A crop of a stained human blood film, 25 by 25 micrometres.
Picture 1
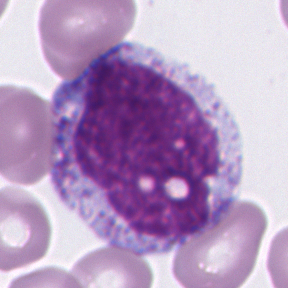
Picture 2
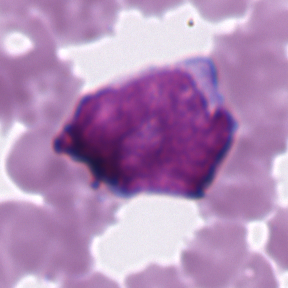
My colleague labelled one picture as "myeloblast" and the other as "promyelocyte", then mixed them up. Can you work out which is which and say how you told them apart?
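Picture 1: promyelocyte. Picture 2: myeloblast. Size: promyelocyte about 18 micrometres across; myeloblast about 16 by 12 micrometres. Outline: promyelocyte roughly oval, edge slightly bumpy, no long projections; myeloblast angular and polygonal with several straight edges, a small knob jutting from its left end. Nucleus: fills about 70% of the promyelocyte's area; fills almost the whole myeloblast.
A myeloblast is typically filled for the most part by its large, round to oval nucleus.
Cytoplasm: promyelocyte has a pale blue-grey rim on all sides of the nucleus, with fine violet granules scattered through it; myeloblast shows a pale, translucent bluish-lilac patch at its upper right corner.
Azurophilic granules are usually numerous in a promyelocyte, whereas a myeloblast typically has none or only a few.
Nuclear detail: two largest clear round spots side by side in the lower part of the promyelocyte nucleus; no clearly outlined nucleoli in the myeloblast. Neighbours: red cells touch the promyelocyte at upper left and lower right; red cells press on the myeloblast at left and right, with pale gaps above and below.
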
